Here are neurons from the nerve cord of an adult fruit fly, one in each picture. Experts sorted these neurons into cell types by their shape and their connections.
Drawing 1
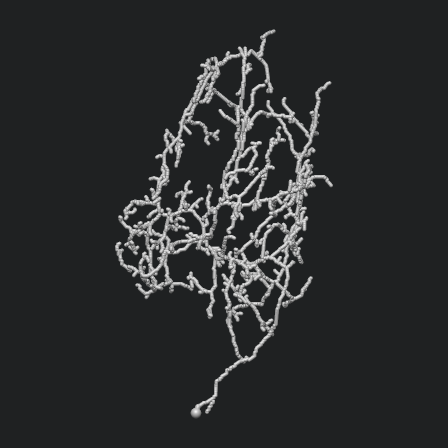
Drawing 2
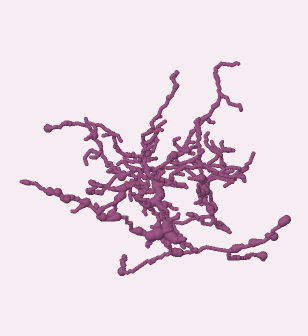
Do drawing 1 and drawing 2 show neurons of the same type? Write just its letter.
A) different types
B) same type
A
